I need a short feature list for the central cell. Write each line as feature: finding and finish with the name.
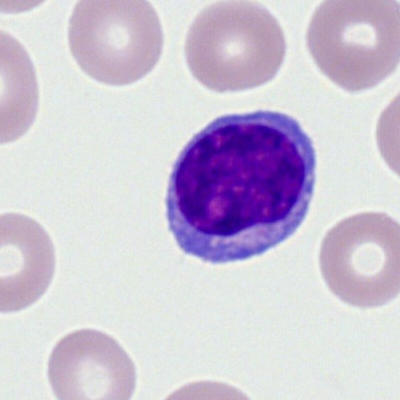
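Outline: smooth, roughly round, no surface projections
Chromatin: dark purple, condensed into coarse clumps
Nucleus: fills most of the cell
Cytoplasm: narrow rim, widest along the lower edge
Name: lymphocyte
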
